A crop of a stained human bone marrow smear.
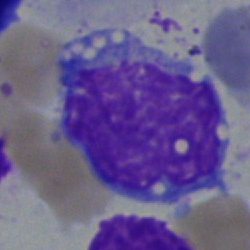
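Blast: large nucleus filling most of the cell; narrow rim of deep blue cytoplasm. Several clear round vacuoles clustered in the cytoplasm along the upper edge; one clear round vacuole over the lower right part of the nucleus.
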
